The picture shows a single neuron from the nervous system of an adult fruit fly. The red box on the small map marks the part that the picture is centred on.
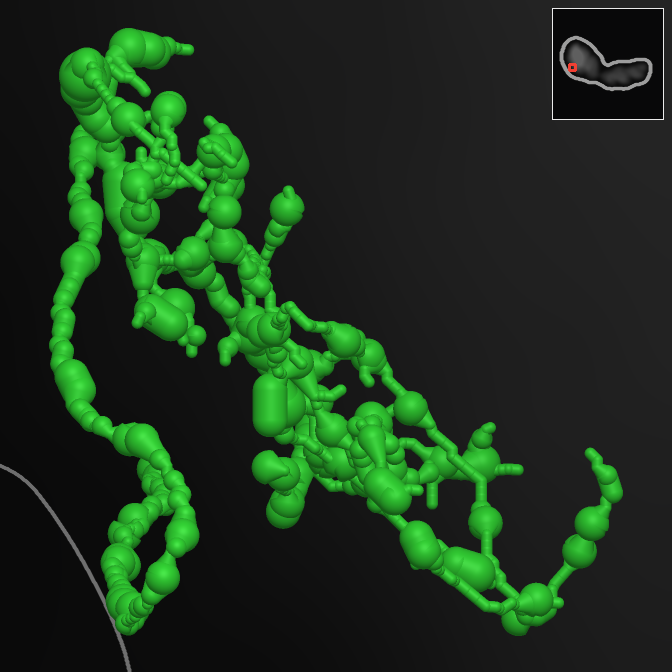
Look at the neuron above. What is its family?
ENS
